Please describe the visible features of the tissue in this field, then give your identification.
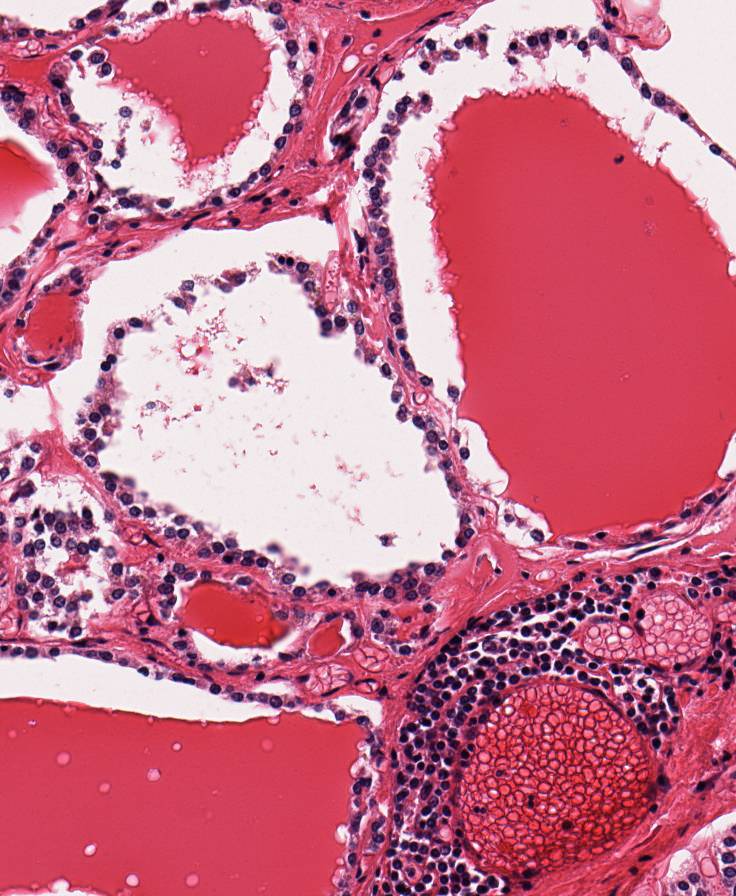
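Most of the field: rounded follicles of widely varying size, thin partitions between. Lining: single layer, flattened to low cuboidal, nuclei small, dark, round. Large follicles, upper right and lower left: homogeneous deep pink colloid. Lower right: a dense lymphocyte collection. This is thyroid.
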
